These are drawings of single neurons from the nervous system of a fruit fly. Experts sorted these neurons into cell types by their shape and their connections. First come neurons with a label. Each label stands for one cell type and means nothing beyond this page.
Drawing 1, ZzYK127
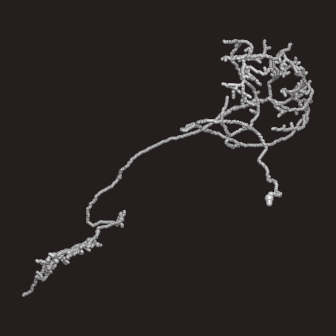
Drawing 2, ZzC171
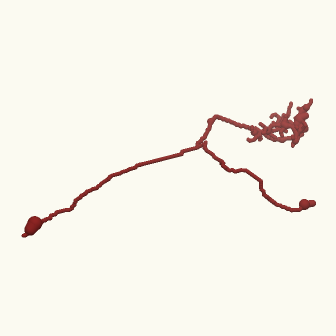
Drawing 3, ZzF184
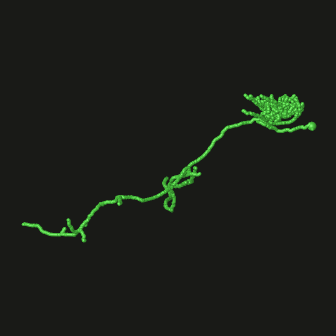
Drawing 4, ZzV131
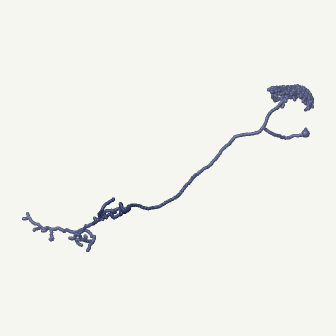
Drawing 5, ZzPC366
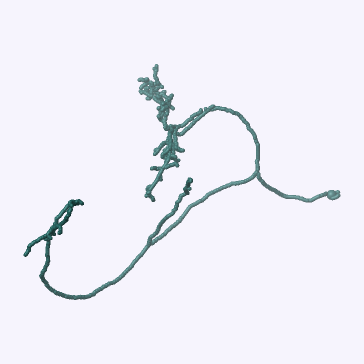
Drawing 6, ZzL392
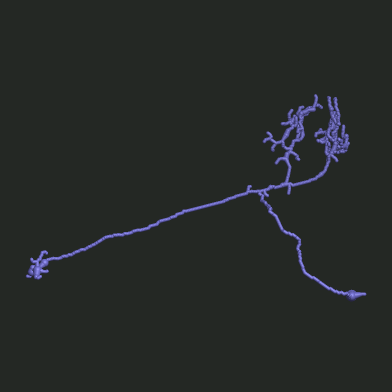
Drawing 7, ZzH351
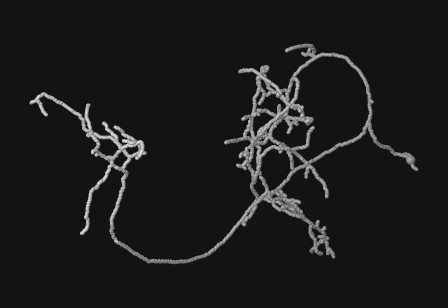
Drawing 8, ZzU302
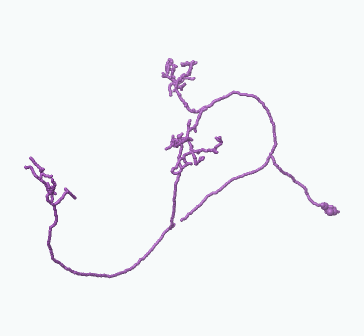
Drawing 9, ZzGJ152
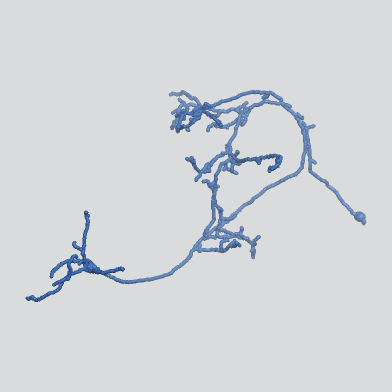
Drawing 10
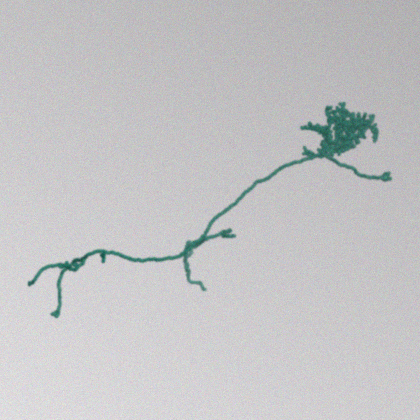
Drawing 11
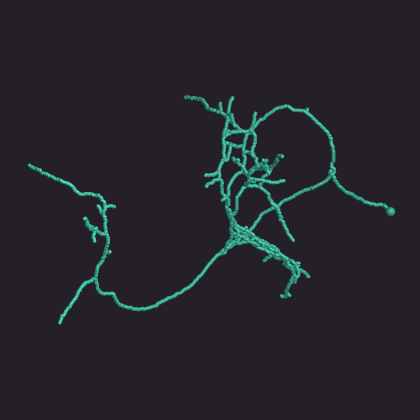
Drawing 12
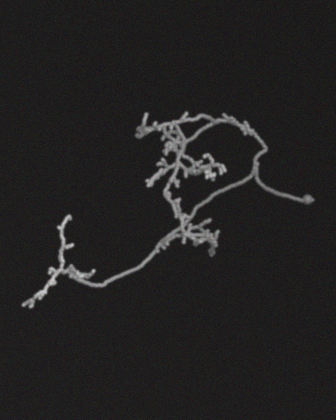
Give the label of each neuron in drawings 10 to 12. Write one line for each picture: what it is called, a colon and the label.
10: ZzF184
11: ZzH351
12: ZzGJ152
